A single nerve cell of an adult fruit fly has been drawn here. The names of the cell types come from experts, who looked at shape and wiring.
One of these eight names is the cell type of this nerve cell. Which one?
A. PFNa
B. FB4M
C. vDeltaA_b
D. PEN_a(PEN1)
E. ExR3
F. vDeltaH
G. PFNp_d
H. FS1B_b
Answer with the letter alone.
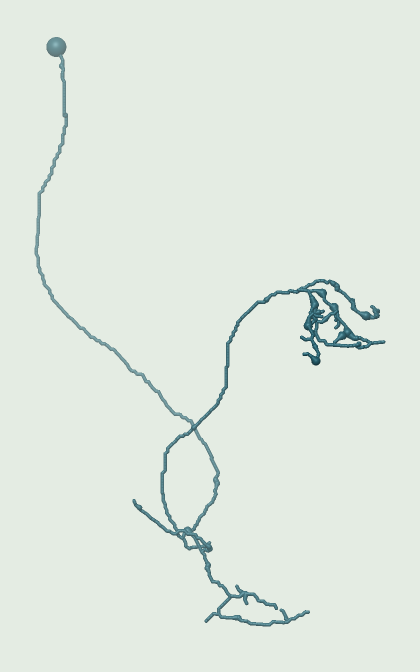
C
